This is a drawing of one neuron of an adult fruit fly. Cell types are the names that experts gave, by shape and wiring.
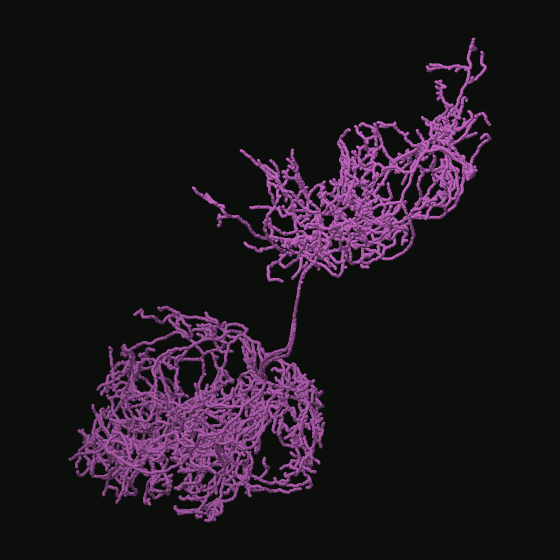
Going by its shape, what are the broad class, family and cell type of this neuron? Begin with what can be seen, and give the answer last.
More than a hundred branch ends can be seen. As drawn here it is about as wide as it is tall. It is a descending neuron. Its family is DNd. The cell type is DNd03.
